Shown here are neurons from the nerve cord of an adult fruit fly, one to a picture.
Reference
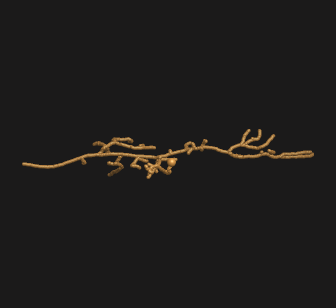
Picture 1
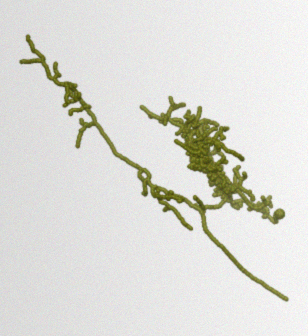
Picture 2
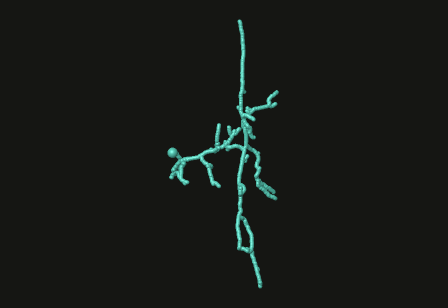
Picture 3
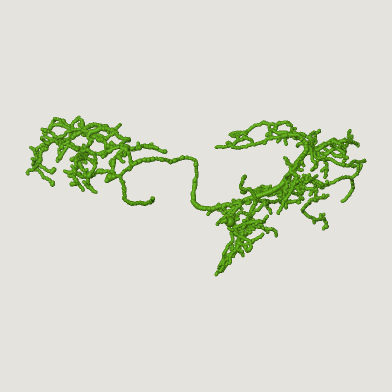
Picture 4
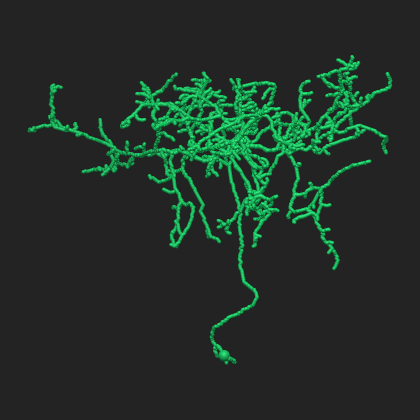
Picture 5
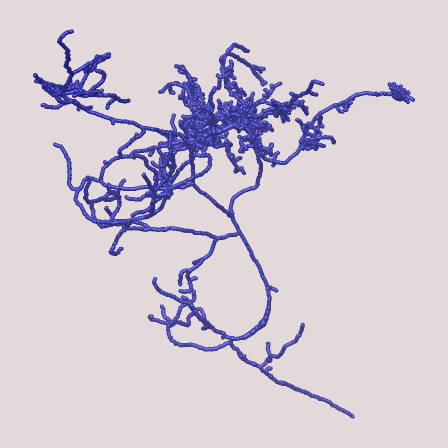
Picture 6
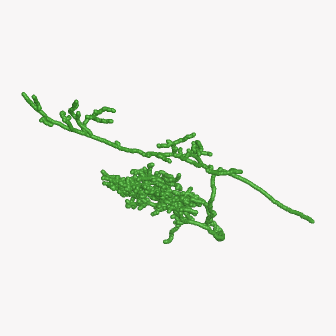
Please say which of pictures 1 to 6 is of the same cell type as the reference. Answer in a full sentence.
Picture 2 shows a neuron of the same cell type.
